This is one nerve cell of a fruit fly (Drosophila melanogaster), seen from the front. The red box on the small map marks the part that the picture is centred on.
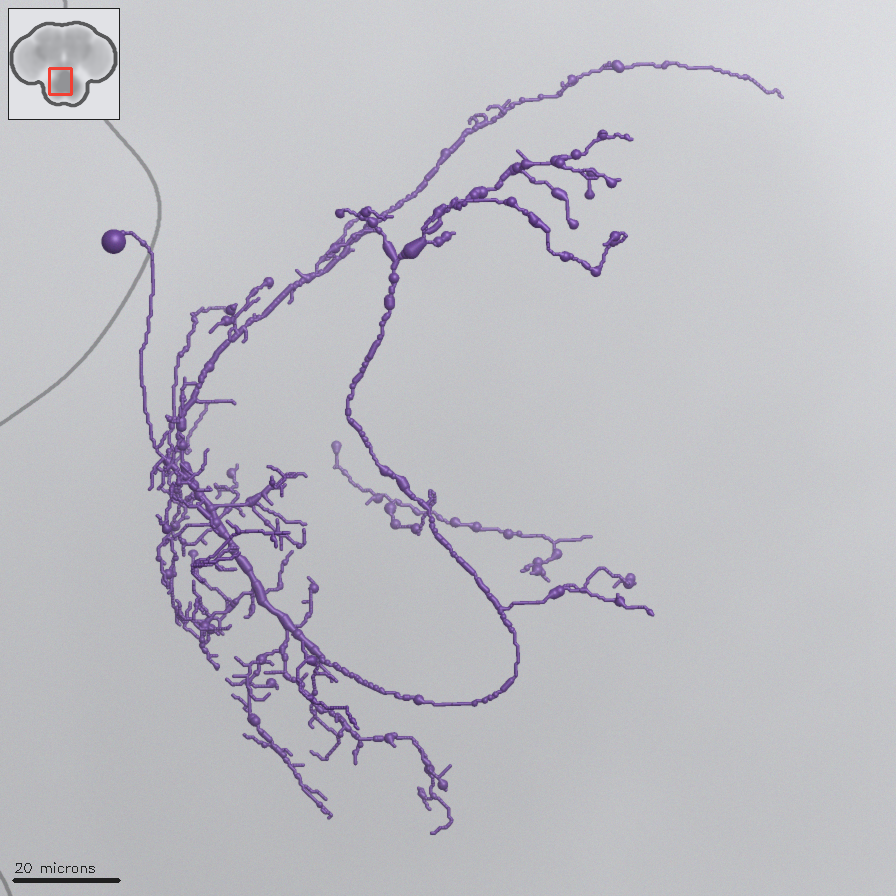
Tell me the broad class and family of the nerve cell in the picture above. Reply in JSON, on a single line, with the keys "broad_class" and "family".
{"broad_class": "nerve-cord intrinsic neuron", "family": "hemilineage 17A"}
